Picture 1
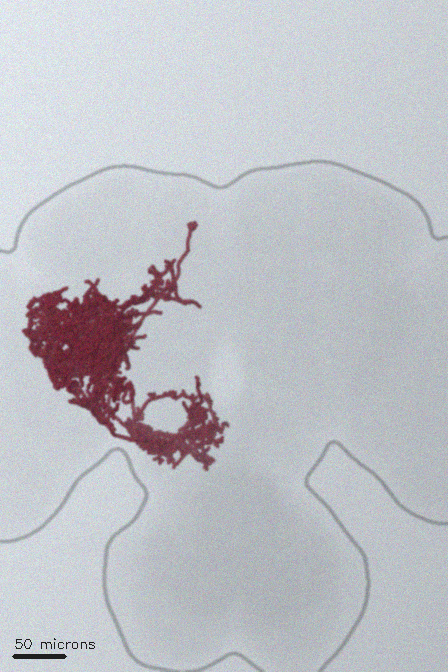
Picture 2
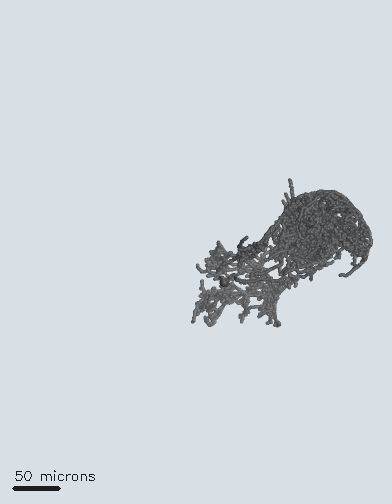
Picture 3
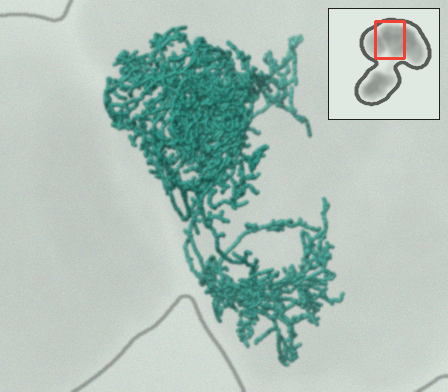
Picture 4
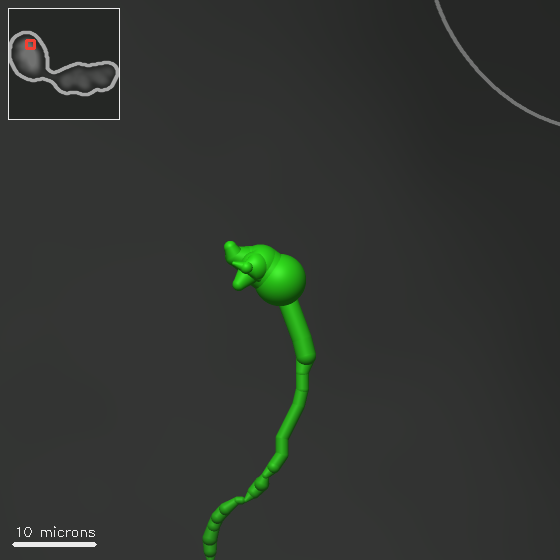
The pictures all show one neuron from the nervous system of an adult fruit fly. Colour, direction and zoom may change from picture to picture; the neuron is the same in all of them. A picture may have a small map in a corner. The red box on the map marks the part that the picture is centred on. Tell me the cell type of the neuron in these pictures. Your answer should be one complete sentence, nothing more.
A cell of type AVLP476 is what this neuron is.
